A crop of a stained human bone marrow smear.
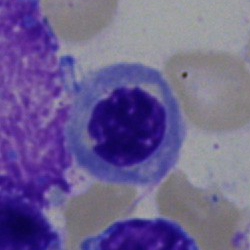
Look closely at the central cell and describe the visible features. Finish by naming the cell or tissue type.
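The outline is round and smooth. The chromatin is dense, dark purple and coarsely clumped. Just beside the upper edge of the nucleus, the cytoplasm has a paler zone. I see no granules in the cytoplasm. This cell is an erythroblast.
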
